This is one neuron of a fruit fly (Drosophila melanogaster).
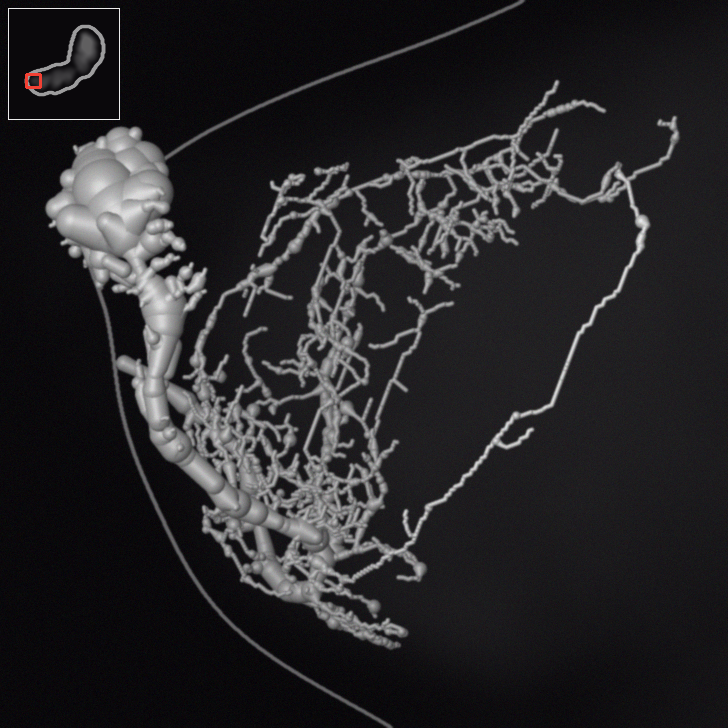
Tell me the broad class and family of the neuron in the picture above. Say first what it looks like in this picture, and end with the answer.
The cell body can be seen at the upper left of the picture. More than a hundred branch ends can be seen. Its broad class is motor neuron of the nerve cord. The family is MNad.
